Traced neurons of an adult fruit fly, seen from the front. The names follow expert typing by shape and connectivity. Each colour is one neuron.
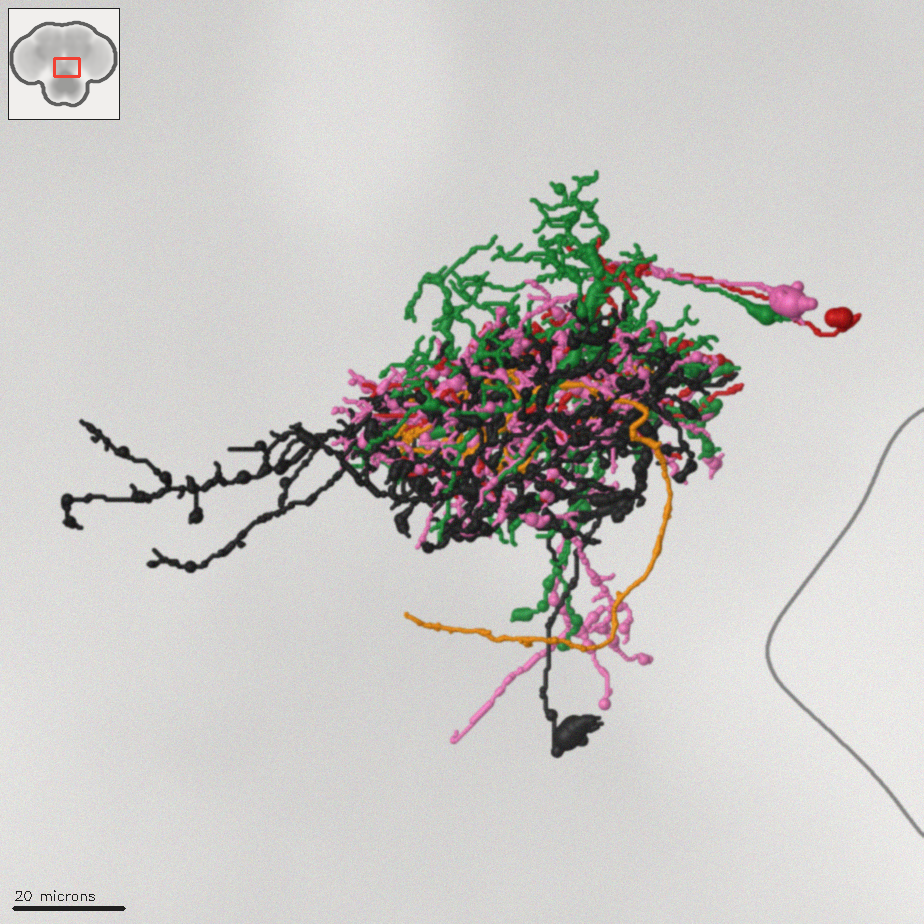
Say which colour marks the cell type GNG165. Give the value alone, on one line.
green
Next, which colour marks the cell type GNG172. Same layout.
pink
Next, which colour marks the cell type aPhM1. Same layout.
orange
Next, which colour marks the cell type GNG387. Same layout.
red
